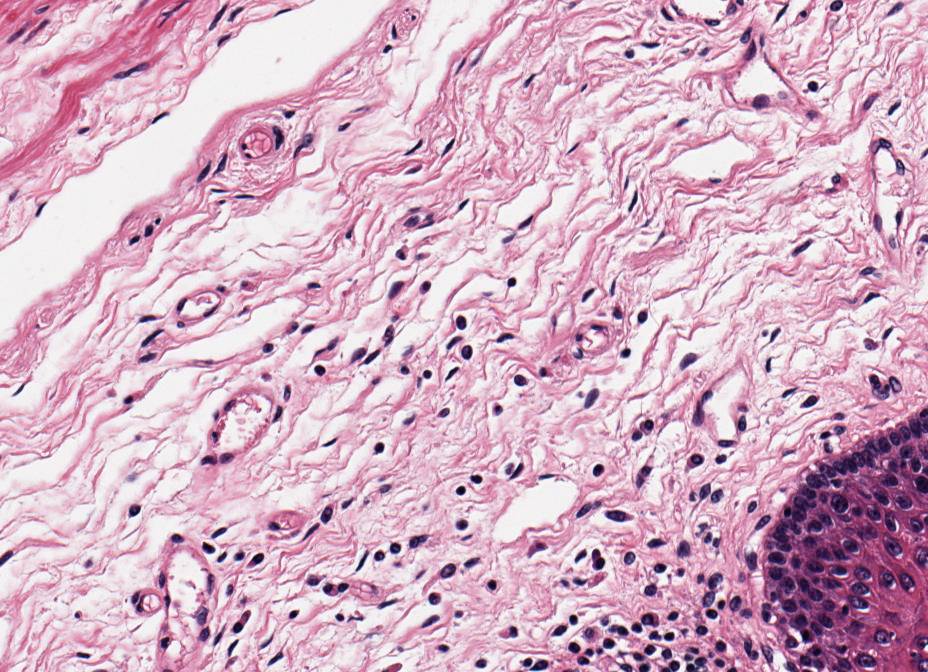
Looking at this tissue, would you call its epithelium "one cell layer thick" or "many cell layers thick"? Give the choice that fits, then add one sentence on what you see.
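Many cell layers thick. The epithelium at the lower right is stratified, made of many layers of crowded cells that stain darker purple than the stroma.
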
